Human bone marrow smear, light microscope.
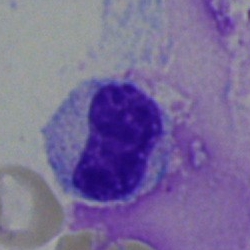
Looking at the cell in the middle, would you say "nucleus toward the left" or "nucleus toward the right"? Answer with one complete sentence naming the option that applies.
This cell carries its nucleus toward the right side.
